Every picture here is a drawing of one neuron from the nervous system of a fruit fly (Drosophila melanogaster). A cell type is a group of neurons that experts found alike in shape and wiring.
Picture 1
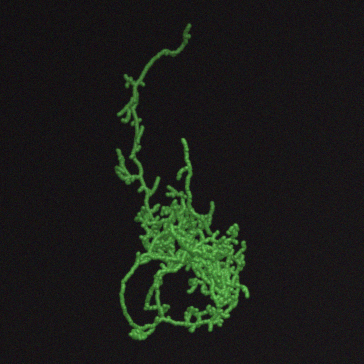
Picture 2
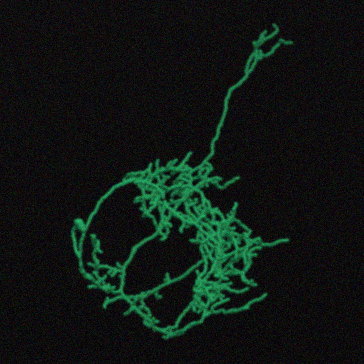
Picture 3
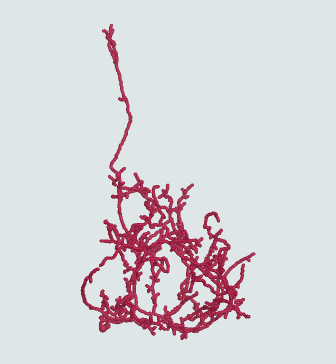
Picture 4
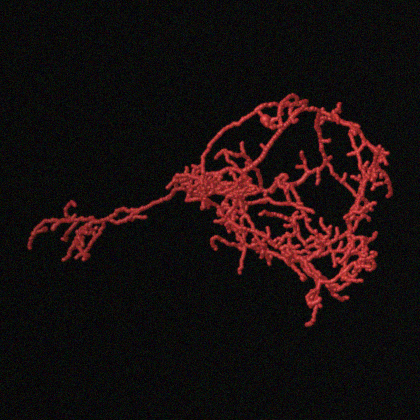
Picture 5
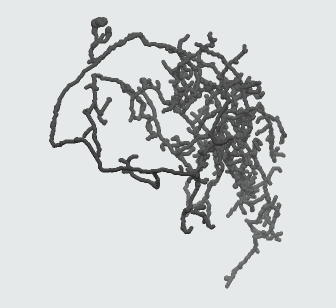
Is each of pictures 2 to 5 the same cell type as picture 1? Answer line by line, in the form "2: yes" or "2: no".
2: yes
3: yes
4: yes
5: no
